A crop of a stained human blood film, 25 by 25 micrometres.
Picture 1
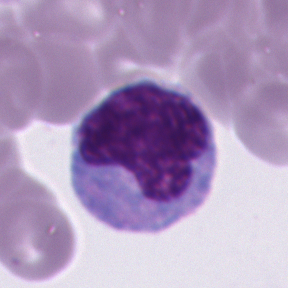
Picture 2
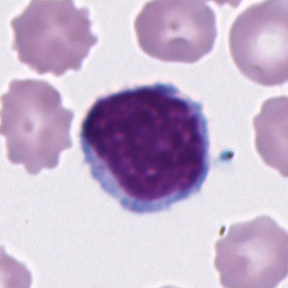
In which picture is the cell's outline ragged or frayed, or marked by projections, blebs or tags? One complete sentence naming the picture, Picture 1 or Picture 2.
The cell whose outline is rough is the one in picture 2.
